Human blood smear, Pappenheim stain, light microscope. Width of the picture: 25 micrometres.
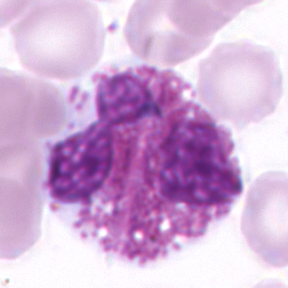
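Eosinophil in the middle of the smear, measuring about 17 micrometres across. Its nucleus is divided into three large lobes, one lying above and one on each side. The chromatin is dense, dark purple and clumped. Granules lie over the nuclear lobes as well as in the spaces between them. A few small clear spots occupy the lower part of the cytoplasm.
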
